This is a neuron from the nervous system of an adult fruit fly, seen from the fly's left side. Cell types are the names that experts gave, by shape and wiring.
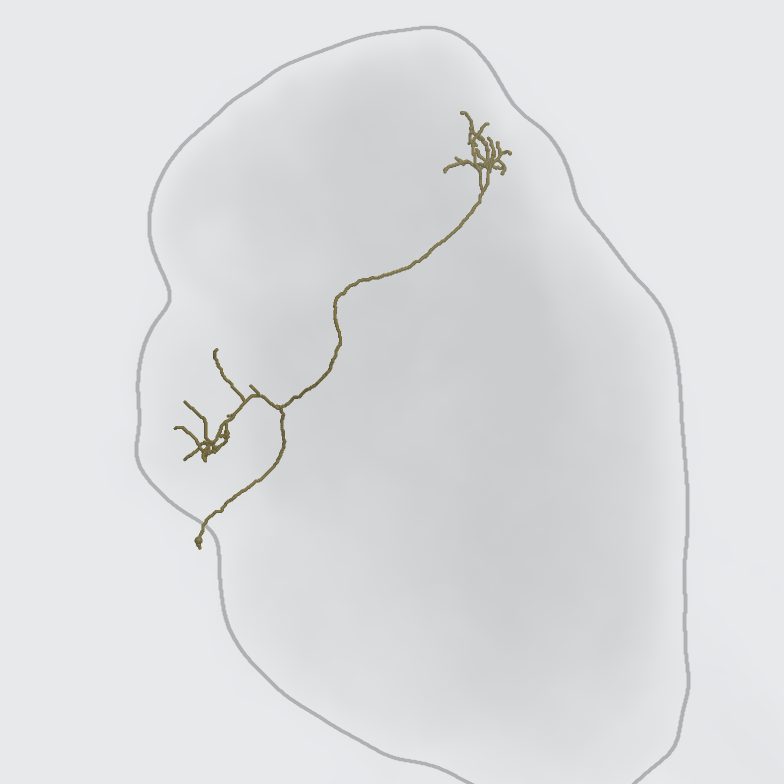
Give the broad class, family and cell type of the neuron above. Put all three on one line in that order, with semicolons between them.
central-brain intrinsic neuron; hemilineage ALv1; CB1296_a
